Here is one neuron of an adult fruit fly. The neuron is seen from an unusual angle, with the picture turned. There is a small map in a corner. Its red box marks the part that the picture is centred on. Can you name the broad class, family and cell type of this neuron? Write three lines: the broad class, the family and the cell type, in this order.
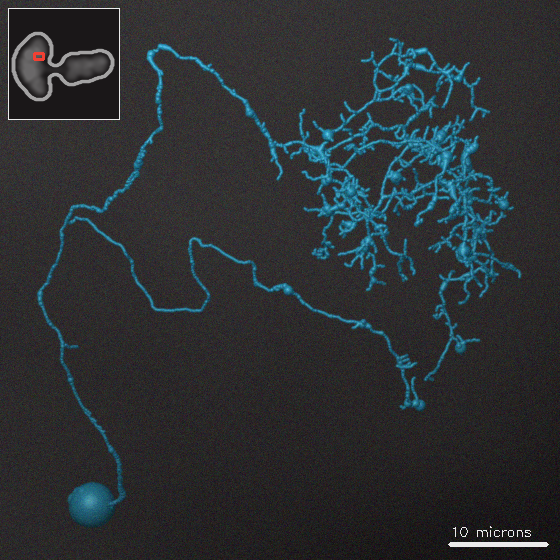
optic-lobe intrinsic neuron
Li
Li23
